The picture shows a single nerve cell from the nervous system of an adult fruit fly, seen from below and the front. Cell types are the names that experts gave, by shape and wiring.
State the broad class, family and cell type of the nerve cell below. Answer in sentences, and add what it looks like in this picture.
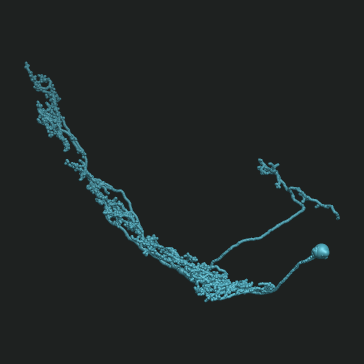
This is an optic-lobe intrinsic neuron. The family is Tlp. It is of cell type Tlp14. As drawn here it is wider than it is tall.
